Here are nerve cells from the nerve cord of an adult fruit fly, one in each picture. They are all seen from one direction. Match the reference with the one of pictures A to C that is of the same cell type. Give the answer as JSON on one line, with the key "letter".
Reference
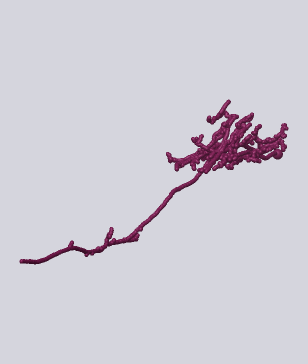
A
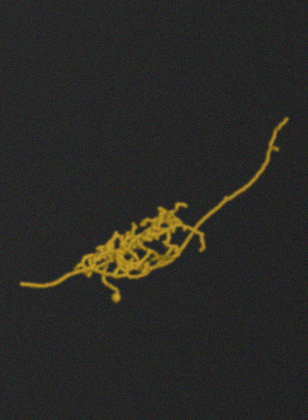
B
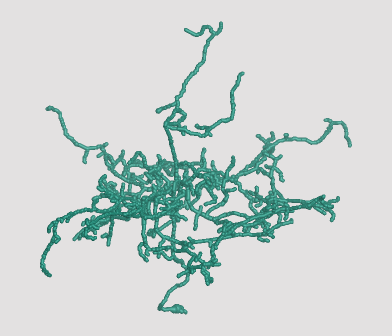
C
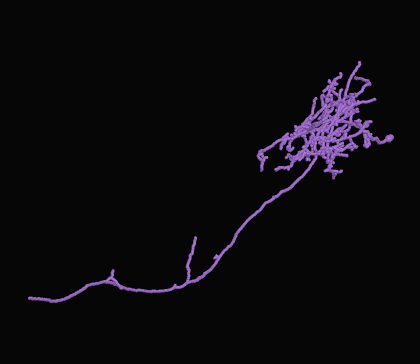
{"letter": "C"}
